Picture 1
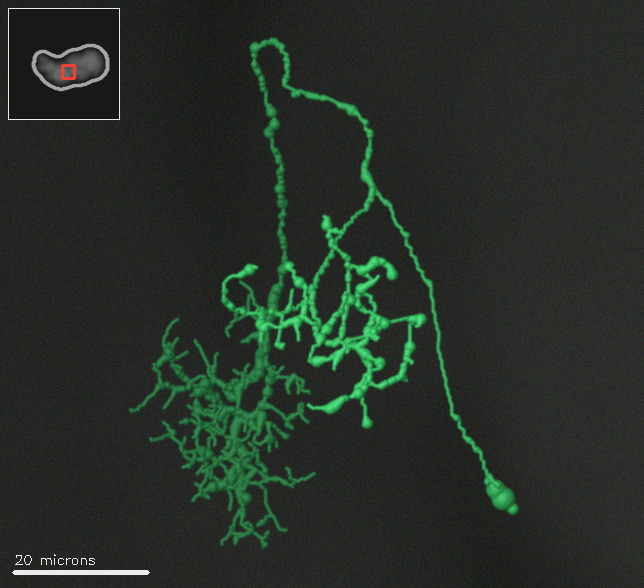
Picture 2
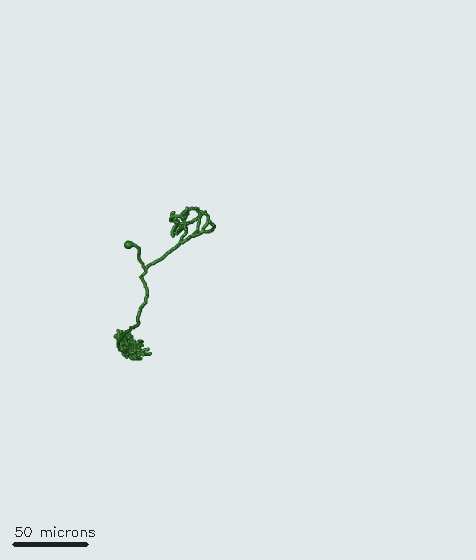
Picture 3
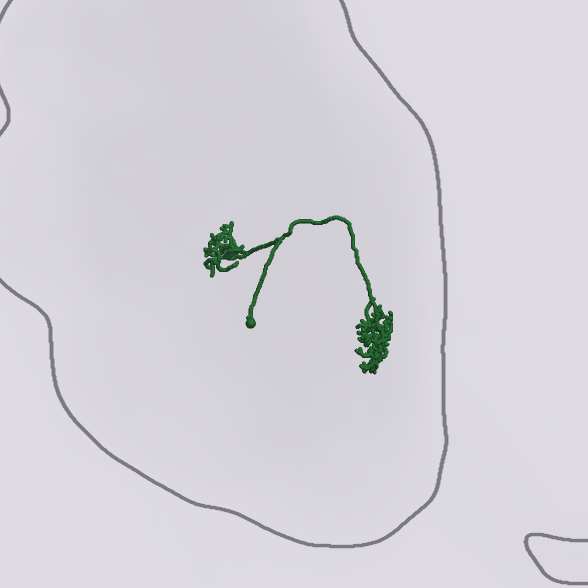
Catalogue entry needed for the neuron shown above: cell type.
LC17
